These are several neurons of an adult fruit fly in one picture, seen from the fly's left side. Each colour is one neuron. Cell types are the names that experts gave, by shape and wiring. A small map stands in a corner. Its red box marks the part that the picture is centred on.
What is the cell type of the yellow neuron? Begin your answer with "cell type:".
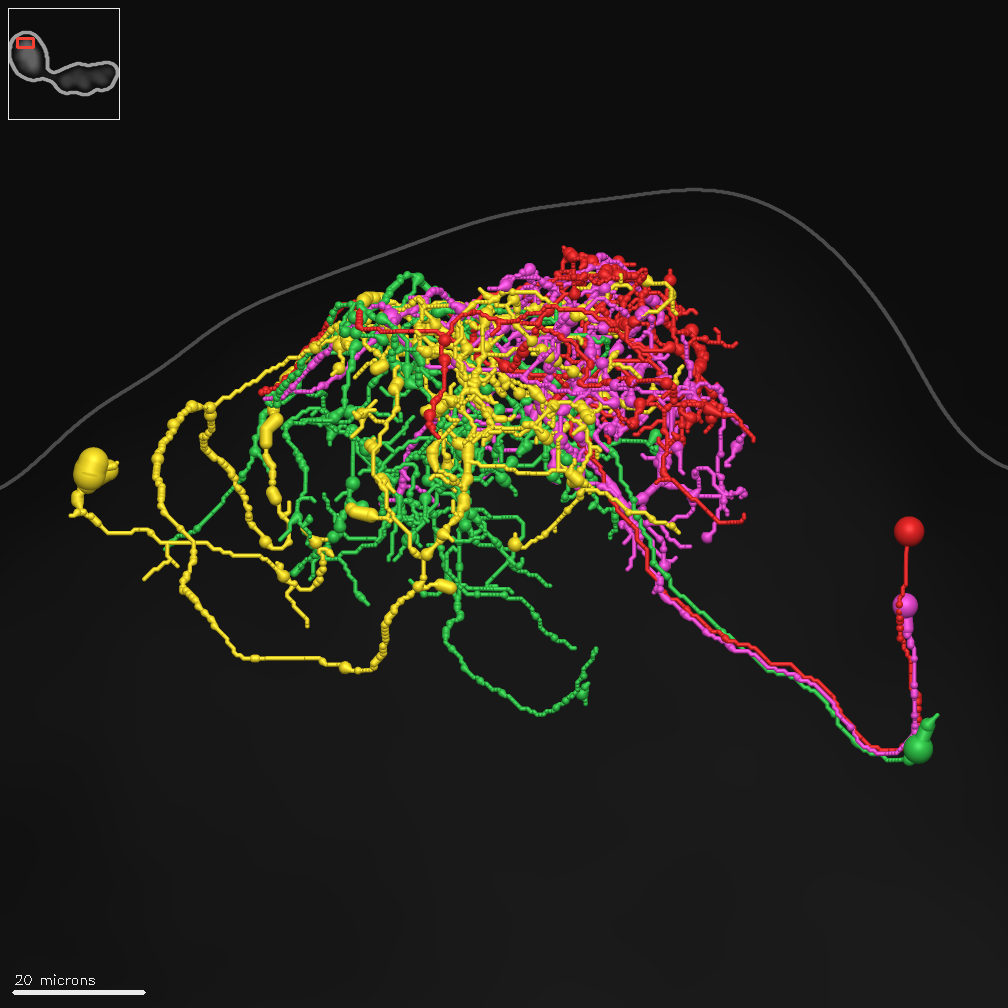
cell type: SMP096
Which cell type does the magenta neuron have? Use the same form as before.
cell type: SIP077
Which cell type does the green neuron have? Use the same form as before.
cell type: SIP076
